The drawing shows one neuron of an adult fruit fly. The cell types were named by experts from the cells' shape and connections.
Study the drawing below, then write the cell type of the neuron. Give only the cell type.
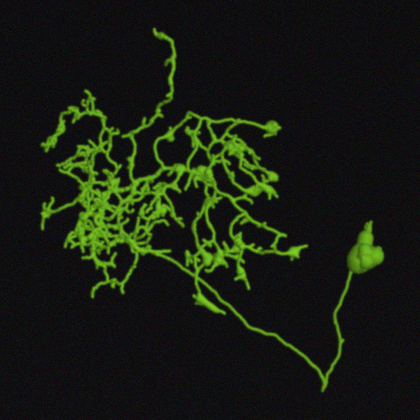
Mi16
